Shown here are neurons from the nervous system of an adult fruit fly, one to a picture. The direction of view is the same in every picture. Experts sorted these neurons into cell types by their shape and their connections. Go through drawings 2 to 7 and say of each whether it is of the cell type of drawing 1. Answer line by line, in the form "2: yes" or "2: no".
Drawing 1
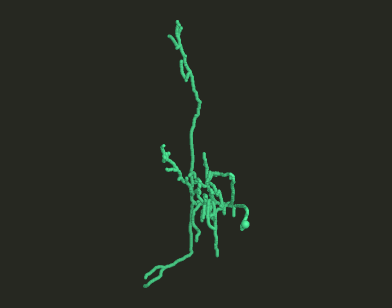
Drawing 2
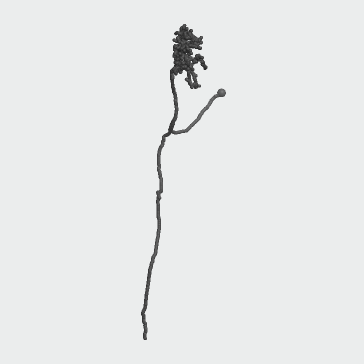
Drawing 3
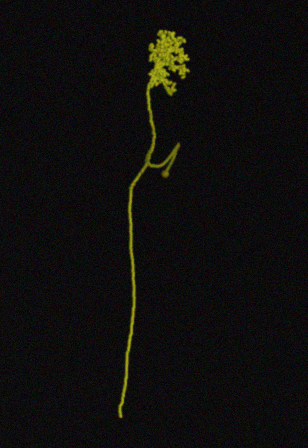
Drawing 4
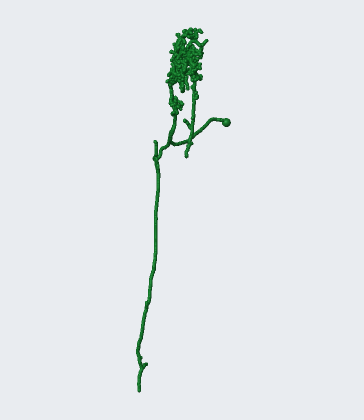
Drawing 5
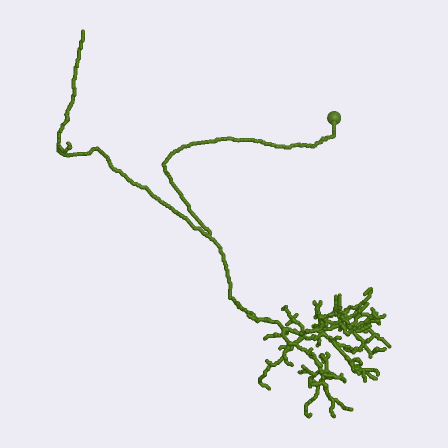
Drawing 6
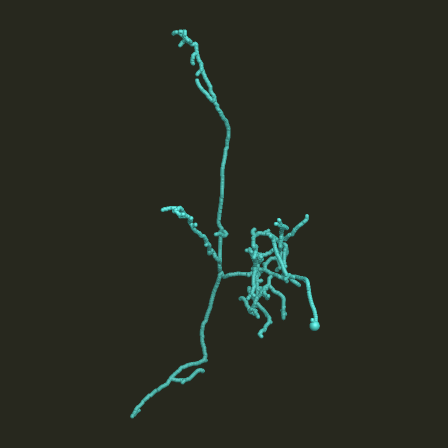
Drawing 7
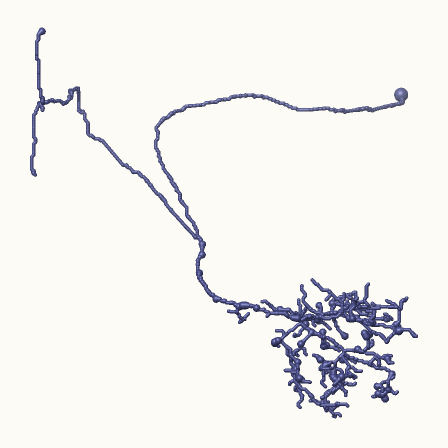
2: no
3: no
4: no
5: no
6: yes
7: no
